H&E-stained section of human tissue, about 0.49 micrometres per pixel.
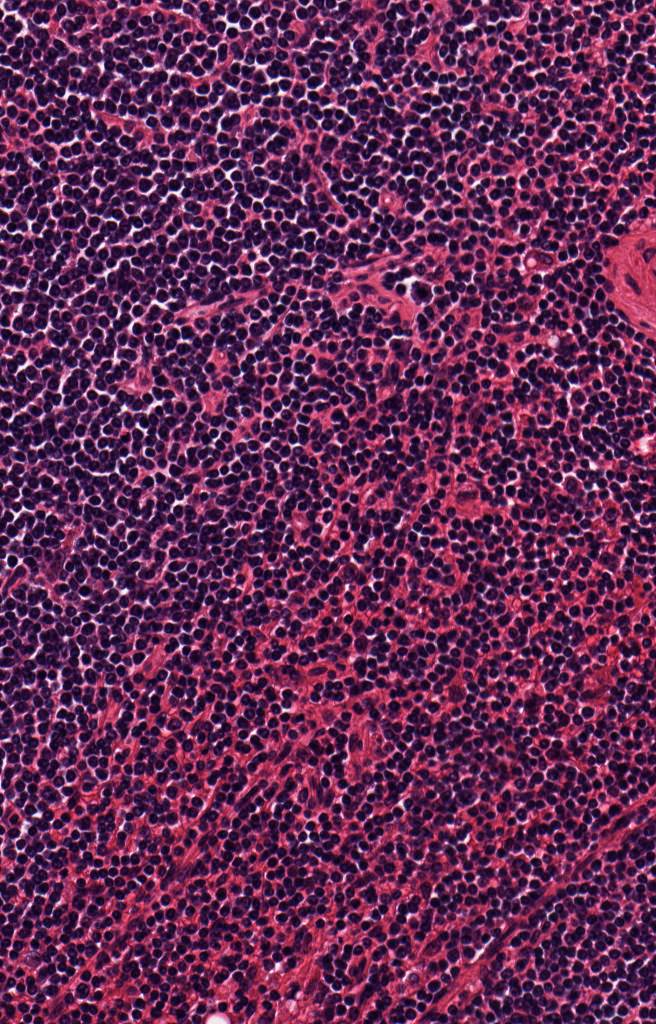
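Spleen: a dense, diffuse sheet of small round cells fills the field, no follicles or nodules. They're small lymphocytes, dark round nuclei, very scant cytoplasm. A rounded pink fibrous structure sits at the right edge, upper third, and diagonal pink strands cross the lower right.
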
